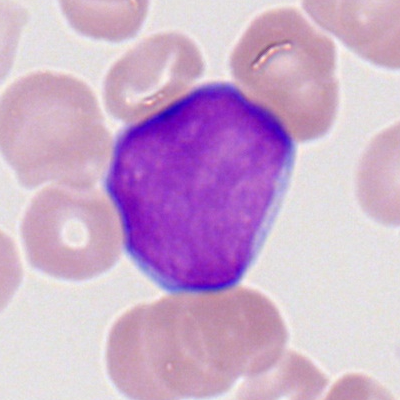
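Myeloblast, centre of a stained blood smear. The outline of this myeloblast is angular, with several straight edges and corners instead of a round contour. Its nucleus fills almost the whole cell and follows that angular outline. Cytoplasm shows only as a very thin rim at the cell edge, and no granules can be seen in it.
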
